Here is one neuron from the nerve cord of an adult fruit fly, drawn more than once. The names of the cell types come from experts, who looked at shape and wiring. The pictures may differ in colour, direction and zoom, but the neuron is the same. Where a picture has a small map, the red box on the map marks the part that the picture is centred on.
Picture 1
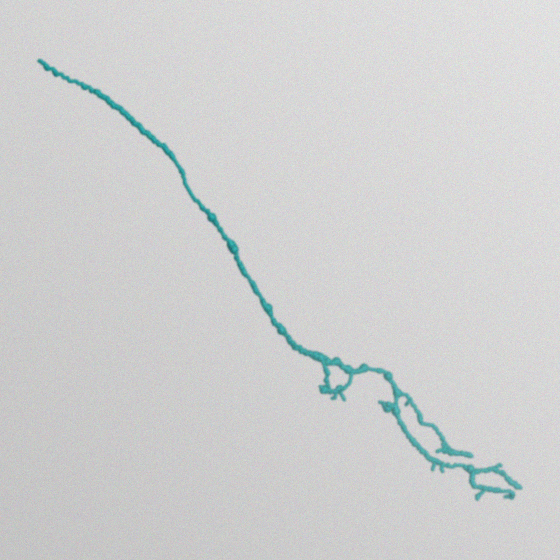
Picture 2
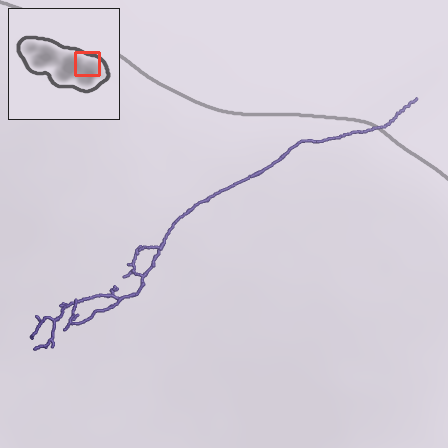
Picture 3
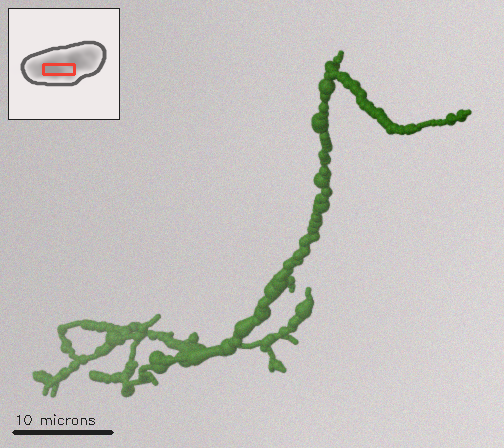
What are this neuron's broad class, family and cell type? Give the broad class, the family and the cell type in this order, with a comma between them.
sensory neuron entering the nerve cord, class gustatory, WG1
